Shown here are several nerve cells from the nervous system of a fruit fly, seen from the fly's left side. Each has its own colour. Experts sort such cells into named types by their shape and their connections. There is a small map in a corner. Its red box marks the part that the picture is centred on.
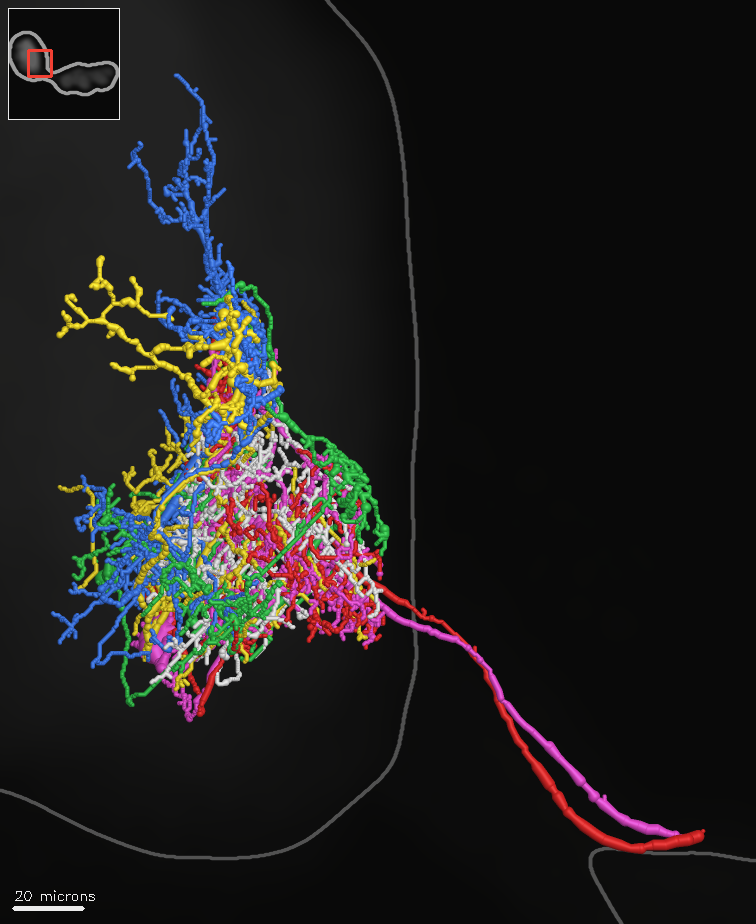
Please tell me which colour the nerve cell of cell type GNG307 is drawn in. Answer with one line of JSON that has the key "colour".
{"colour": "blue"}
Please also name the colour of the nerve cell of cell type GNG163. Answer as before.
{"colour": "green"}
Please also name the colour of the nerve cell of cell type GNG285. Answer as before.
{"colour": "yellow"}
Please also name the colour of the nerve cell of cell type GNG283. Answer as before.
{"colour": "red"}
